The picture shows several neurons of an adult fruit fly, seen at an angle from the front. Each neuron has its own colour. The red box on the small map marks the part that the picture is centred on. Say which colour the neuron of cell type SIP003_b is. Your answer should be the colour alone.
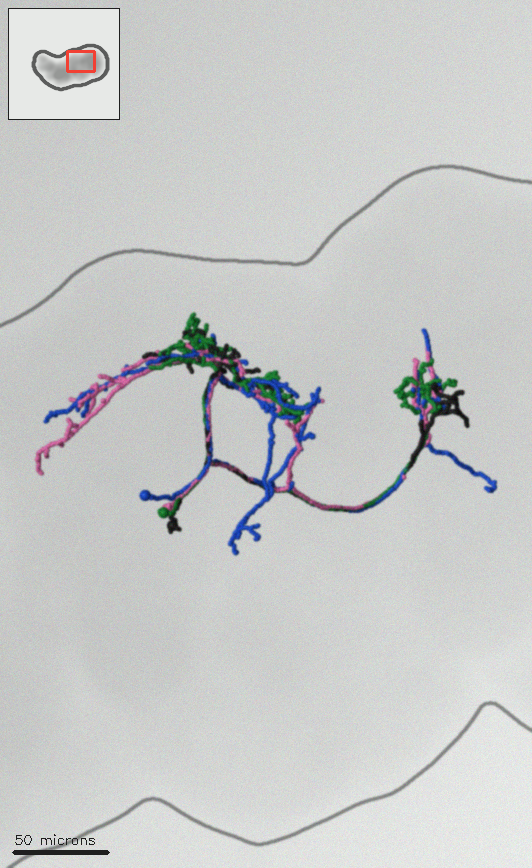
black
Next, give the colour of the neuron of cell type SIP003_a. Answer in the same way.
green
